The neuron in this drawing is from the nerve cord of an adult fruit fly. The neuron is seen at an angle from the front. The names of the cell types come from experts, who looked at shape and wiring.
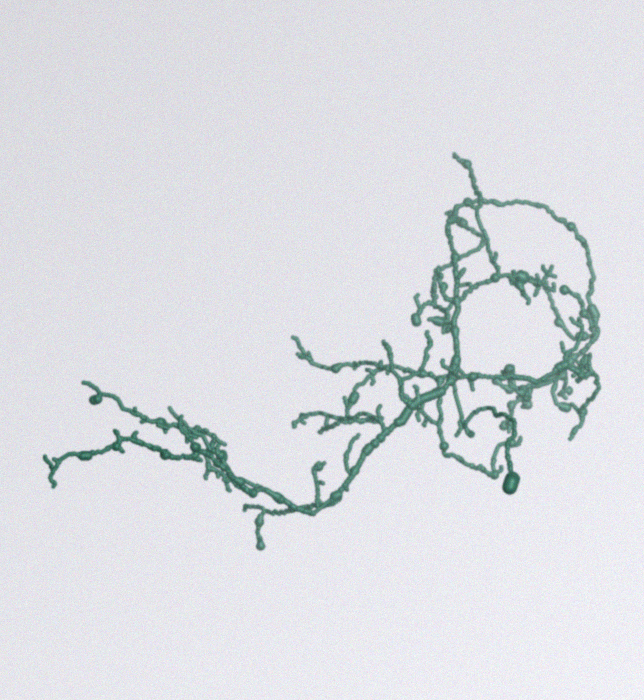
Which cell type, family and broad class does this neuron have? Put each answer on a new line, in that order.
IN16B070
hemilineage 16B
nerve-cord intrinsic neuron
